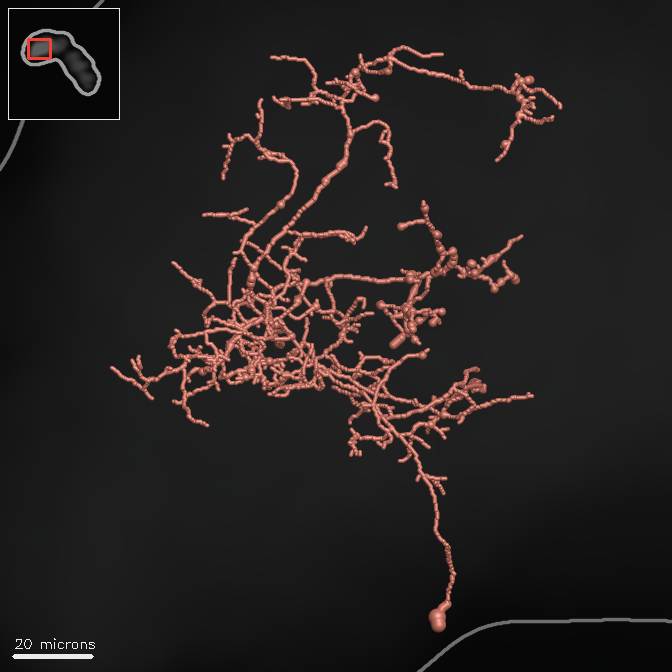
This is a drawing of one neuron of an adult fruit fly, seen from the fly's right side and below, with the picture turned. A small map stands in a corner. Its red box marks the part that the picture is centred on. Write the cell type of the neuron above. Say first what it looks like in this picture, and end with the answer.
By the scale bar it is about 150 microns tall in this view. As drawn here it is taller than it is wide. Its broad class is central-brain intrinsic neuron. The cell type is CL268.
